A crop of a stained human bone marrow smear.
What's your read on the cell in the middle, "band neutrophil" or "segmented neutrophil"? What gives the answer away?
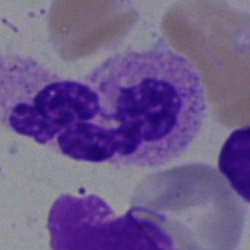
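It is a segmented neutrophil. What decides is the nucleus: it is lobed, and it stretches horizontally across most of the cell.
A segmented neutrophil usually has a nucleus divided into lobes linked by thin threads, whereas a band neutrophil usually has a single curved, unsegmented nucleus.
The chromatin is dark purple and coarsely clumped, and the abundant, pale lilac-pink cytoplasm holds fine small granules scattered evenly through it.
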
